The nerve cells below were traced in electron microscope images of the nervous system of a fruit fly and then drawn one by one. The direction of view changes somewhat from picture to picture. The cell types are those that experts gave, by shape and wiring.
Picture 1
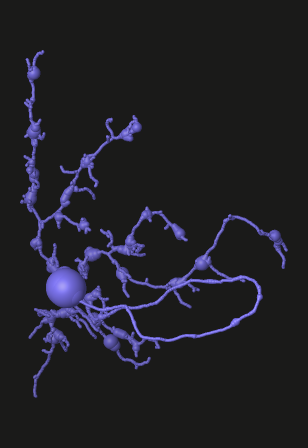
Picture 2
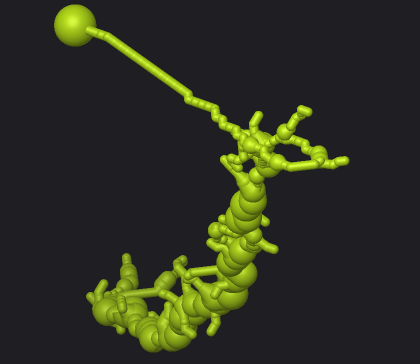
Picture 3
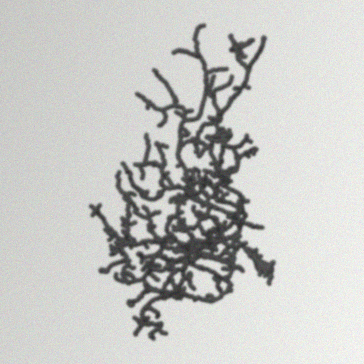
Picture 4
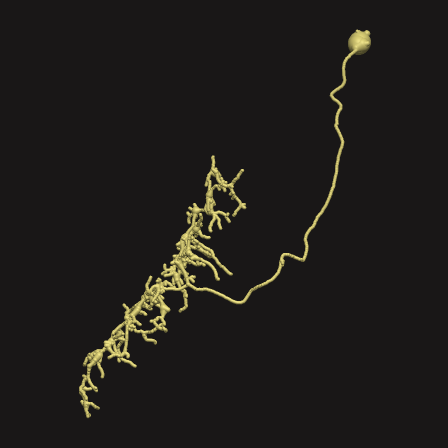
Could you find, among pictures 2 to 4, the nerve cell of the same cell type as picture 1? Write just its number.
4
